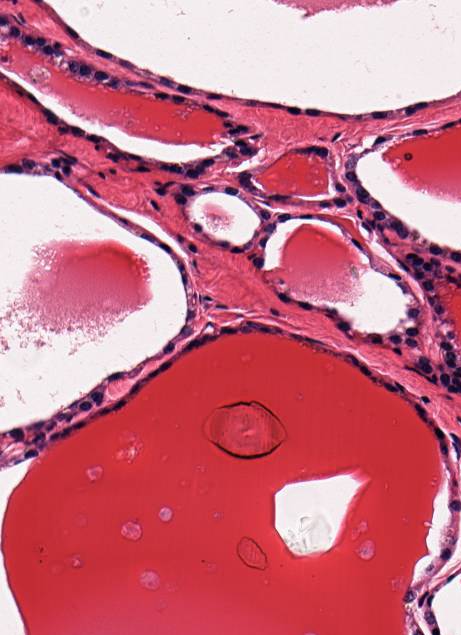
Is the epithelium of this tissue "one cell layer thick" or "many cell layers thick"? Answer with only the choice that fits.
One cell layer thick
